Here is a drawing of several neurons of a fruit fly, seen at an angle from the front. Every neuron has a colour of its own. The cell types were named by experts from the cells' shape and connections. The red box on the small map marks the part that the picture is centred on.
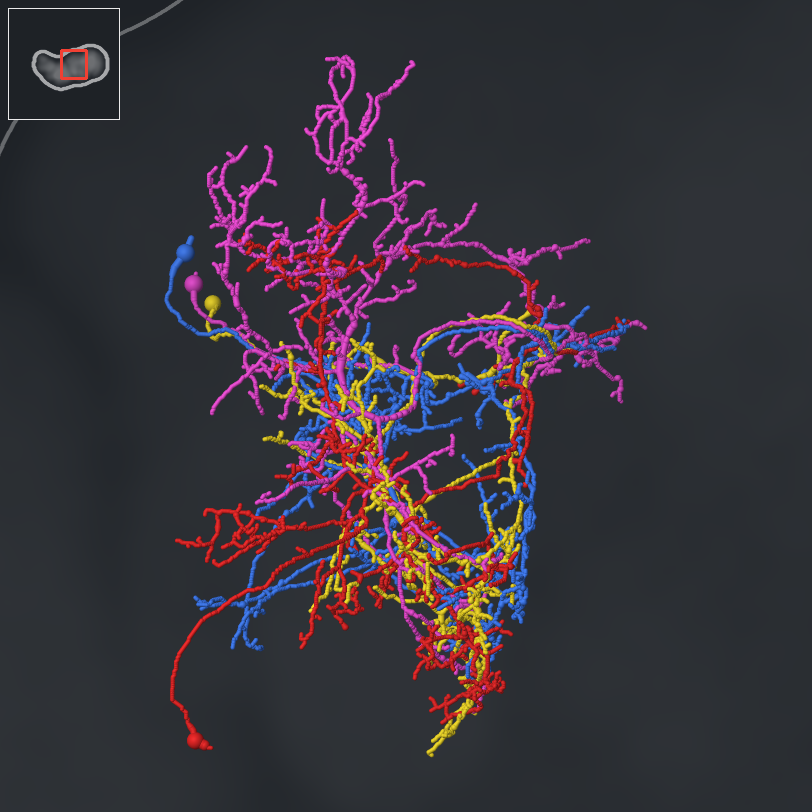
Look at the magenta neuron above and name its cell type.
AVLP521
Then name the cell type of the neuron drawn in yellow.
AVLP526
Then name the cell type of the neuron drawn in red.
AVLP168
